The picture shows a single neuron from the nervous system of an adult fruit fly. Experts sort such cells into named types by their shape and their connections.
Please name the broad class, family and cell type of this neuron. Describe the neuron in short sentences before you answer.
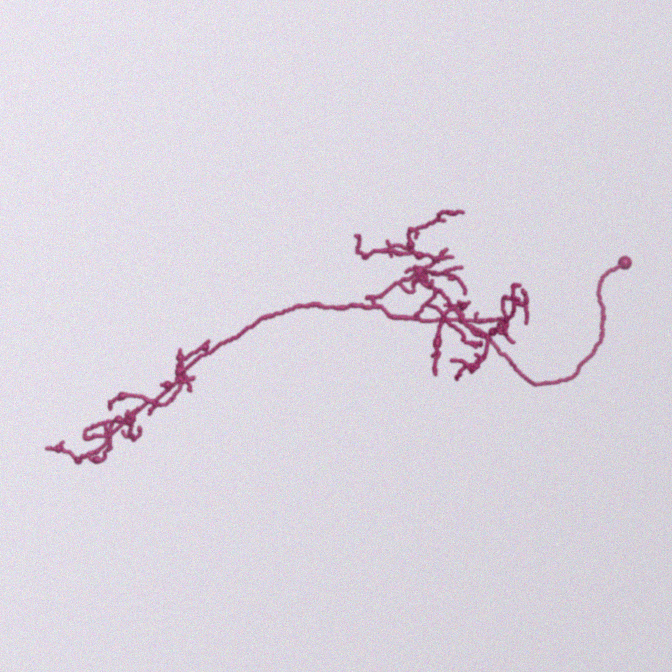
The cell body can be seen on the right of the picture. The picture shows dozens of branch ends. It is a central-brain intrinsic neuron. Its family is hemilineage SLPal5. It is of cell type CB1359.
